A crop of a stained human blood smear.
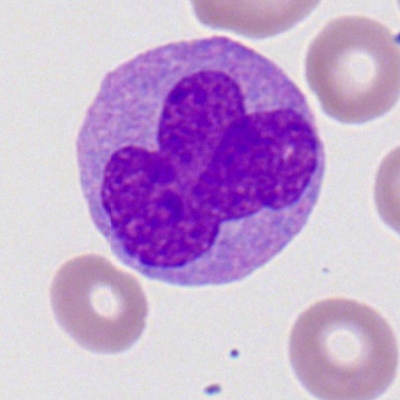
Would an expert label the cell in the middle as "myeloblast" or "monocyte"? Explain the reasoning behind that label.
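Monocyte, not myeloblast. Outline roughly round. Chromatin dark purple, coarsely mottled with paler patches. Cytoplasm pale lilac, with a fine, dusty granular texture.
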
